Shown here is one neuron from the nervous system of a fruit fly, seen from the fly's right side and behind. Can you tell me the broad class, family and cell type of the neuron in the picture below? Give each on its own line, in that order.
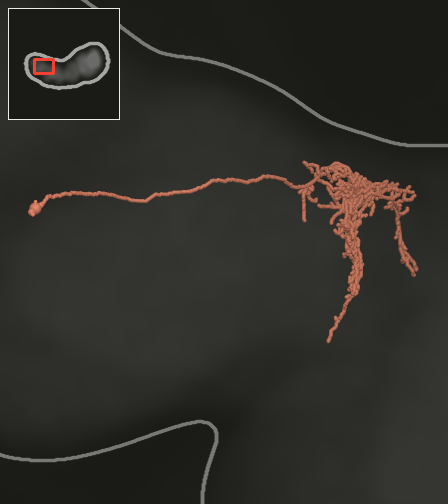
nerve-cord intrinsic neuron
hemilineage 03B
IN03B079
